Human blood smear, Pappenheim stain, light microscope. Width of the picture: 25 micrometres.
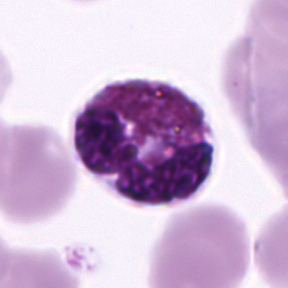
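Eosinophil, the cell at the centre of a stained peripheral blood smear. Nucleus: two large lobes, one on the left and one at the lower right, with dark purple, coarsely clumped chromatin. Cytoplasm: reddish-purple, filling the upper part of the cell. Centre: a pale, weakly stained patch between the two nuclear lobes.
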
